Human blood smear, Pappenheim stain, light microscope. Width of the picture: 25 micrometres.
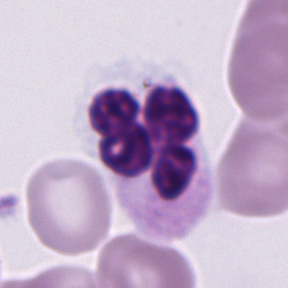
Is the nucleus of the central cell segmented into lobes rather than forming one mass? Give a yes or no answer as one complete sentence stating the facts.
Yes, this cell's nucleus is lobed, with two or more segments.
